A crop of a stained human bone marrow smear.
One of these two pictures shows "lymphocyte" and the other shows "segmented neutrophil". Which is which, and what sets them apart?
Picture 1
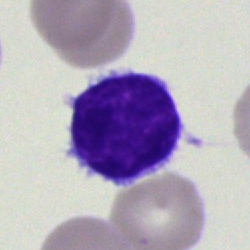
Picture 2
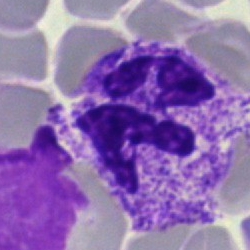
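Two different cells are shown: a lymphocyte in picture 1 and a segmented neutrophil in picture 2. Both have a roughly round outline and dense, dark purple, clumped chromatin.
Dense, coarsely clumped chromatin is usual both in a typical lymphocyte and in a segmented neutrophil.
They differ chiefly in the cytoplasm: in picture 2 it is densely filled with purple granules, whereas in picture 1 almost none is visible and no distinct granules are seen, the deep purple staining filling nearly the whole cell.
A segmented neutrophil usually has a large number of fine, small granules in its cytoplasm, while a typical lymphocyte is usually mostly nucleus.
The border differs too: picture 1 is fringed with short, fine hair-like projections, and a single thin strand extends from its right edge. In picture 2 no nucleoli are visible, and a deep purple cell lies against the subject at the lower left.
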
